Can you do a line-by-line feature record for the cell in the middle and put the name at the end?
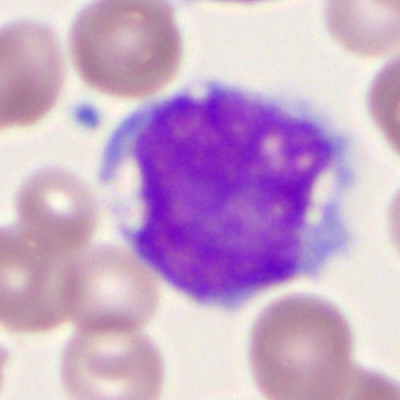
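Nuclear size: fills most of the cell
Nuclear form: single mass, not divided into lobes
Chromatin: deep purple, mottled with scattered paler patches
Cytoplasm: scant pale blue rim around the nucleus
Name: monocyte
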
